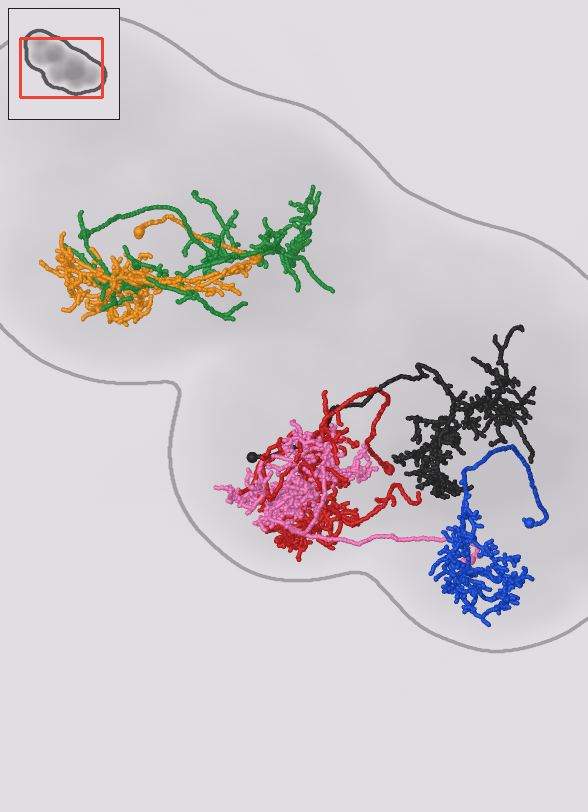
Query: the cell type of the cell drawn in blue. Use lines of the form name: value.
cell type: IN12B043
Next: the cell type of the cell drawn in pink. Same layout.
cell type: IN13B019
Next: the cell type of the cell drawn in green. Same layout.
cell type: IN12B056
